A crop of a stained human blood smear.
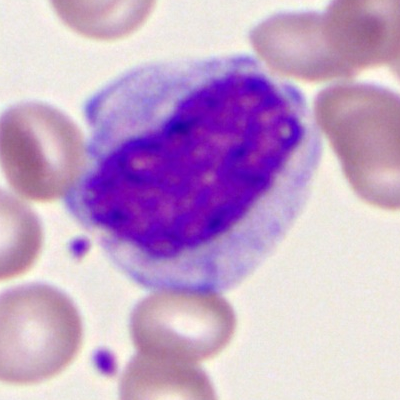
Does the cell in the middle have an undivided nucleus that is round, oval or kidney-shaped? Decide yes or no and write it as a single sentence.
Yes, the nucleus is neither lobed nor folded but one compact round, oval or kidney-shaped mass.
